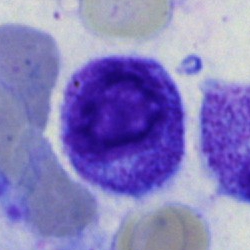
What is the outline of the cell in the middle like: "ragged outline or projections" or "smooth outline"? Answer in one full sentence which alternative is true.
This cell's outline is not rough but smooth.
